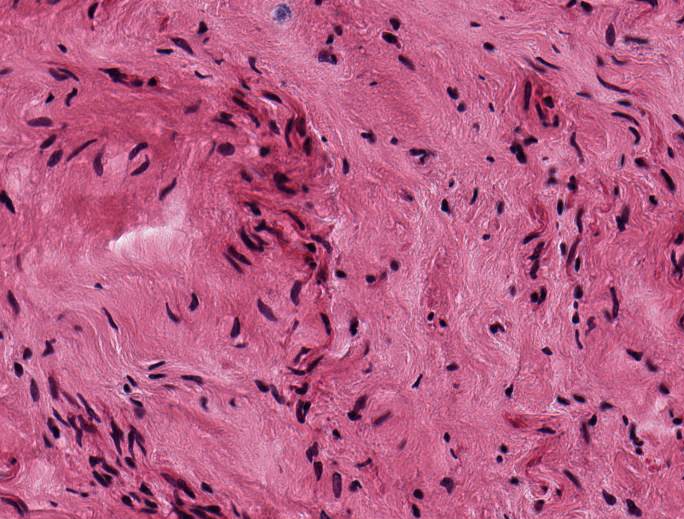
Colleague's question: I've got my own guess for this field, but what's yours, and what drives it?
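Pure dense connective tissue: pink fibrous stroma fills the field, with cells scattered through it. Its collagen is wavy and swirls in varying directions instead of one parallel line.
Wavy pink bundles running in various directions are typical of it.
Most nuclei are dark, thin and elongated, and many curve or wave.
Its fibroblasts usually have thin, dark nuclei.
There's no epithelium or gland anywhere, so no sheet of touching cells as in nonkeratinized stratified squamous epithelium.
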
